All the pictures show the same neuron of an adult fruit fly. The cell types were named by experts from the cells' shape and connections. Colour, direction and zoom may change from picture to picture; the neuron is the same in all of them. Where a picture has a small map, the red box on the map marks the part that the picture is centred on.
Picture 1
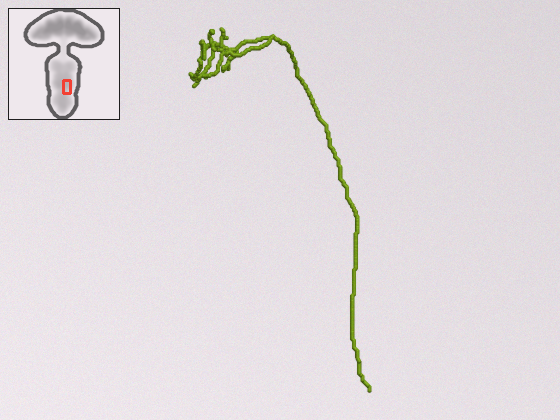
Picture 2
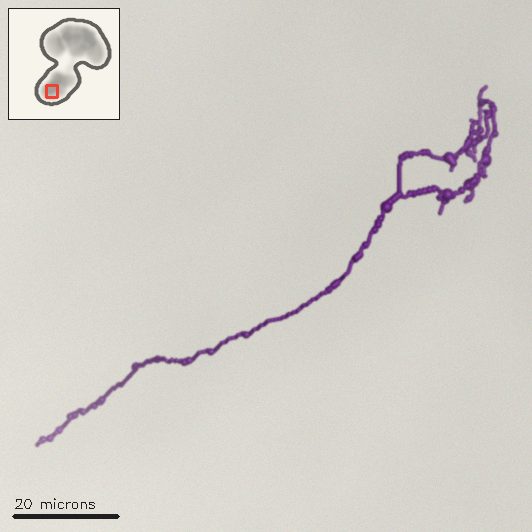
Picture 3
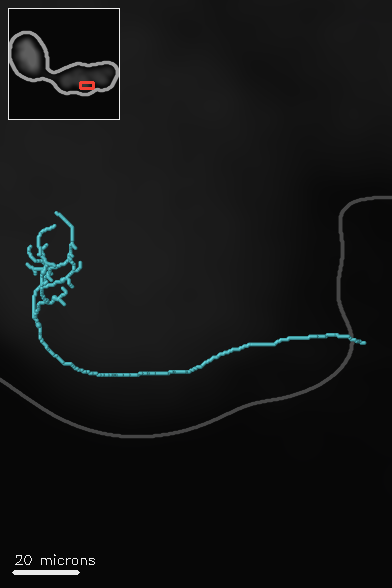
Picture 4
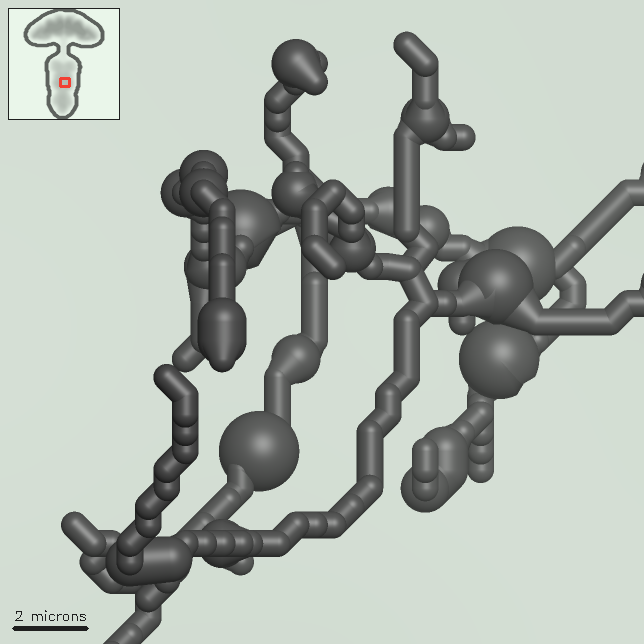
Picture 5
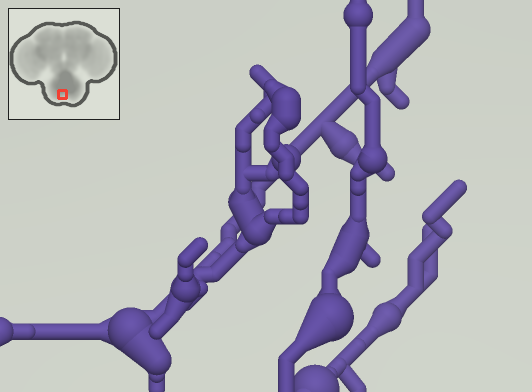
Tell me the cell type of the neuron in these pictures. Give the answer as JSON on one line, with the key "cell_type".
{"cell_type": "LgLG1b"}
